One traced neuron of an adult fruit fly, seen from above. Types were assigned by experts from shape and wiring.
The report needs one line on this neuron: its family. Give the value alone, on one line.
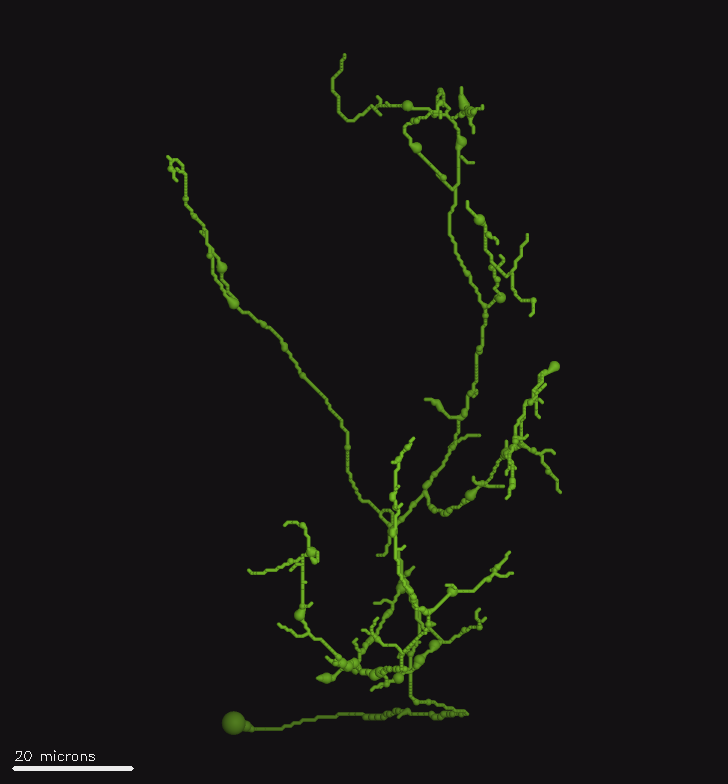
hemilineage 20A.22A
